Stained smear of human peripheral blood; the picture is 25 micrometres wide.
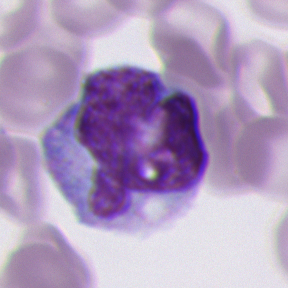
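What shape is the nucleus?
Irregular and folded, with notches in its outline.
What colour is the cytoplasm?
Pale grey-blue.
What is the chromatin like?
Dark purple, with a mottled, lumpy texture.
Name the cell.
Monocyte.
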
